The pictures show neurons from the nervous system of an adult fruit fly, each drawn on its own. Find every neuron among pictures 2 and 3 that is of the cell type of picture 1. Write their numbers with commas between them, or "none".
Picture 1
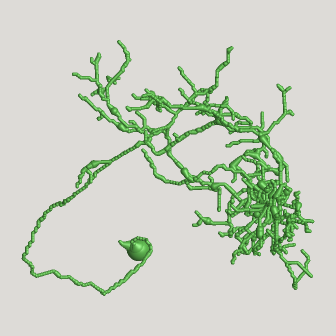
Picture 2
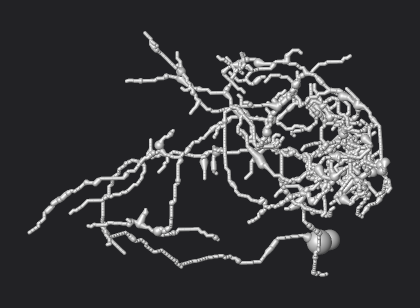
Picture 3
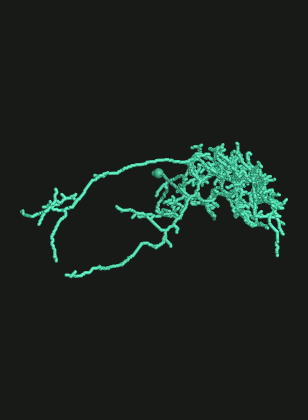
2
